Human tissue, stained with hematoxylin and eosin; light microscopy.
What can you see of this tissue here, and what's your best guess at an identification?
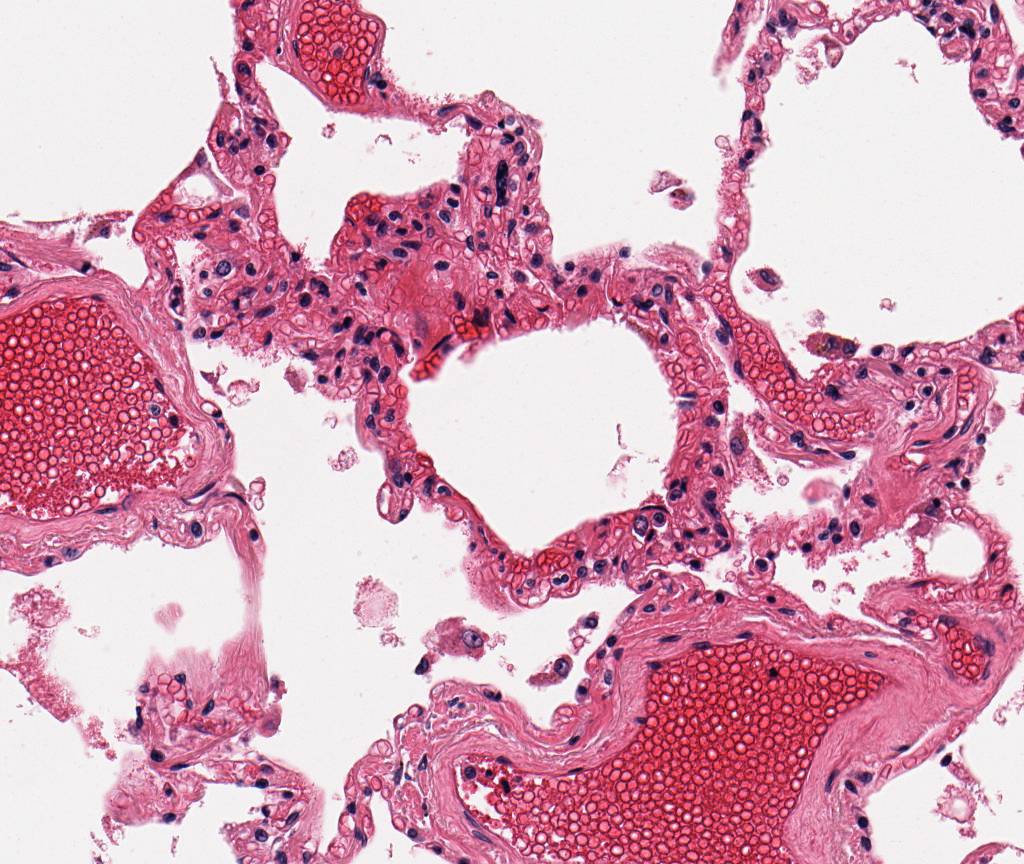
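Most of the field is large, empty, rounded spaces separated by thin pink walls. At the left edge and bottom right, large vessels are tightly packed with red blood cells, their walls wavy pink fibrous tissue with scattered elongated nuclei. A few loose cells and pale pink flecks lie free in some spaces. This is lung.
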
